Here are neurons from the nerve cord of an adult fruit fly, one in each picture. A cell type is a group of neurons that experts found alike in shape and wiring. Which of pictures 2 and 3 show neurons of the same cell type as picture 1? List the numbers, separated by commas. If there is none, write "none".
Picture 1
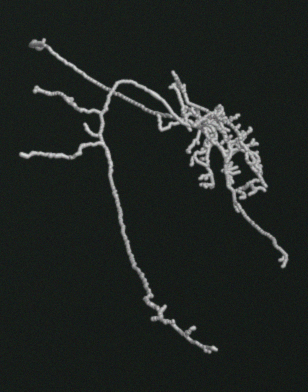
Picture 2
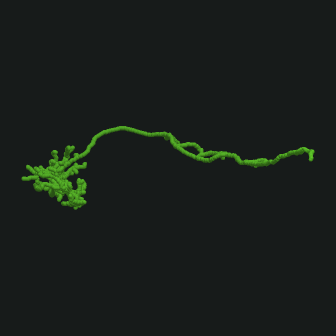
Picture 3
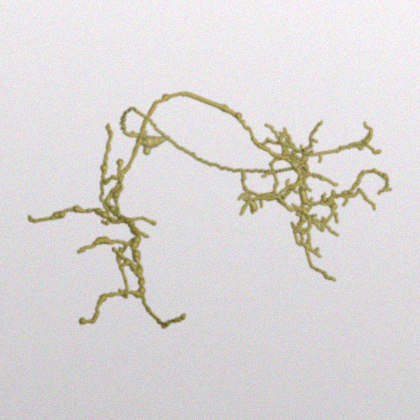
2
